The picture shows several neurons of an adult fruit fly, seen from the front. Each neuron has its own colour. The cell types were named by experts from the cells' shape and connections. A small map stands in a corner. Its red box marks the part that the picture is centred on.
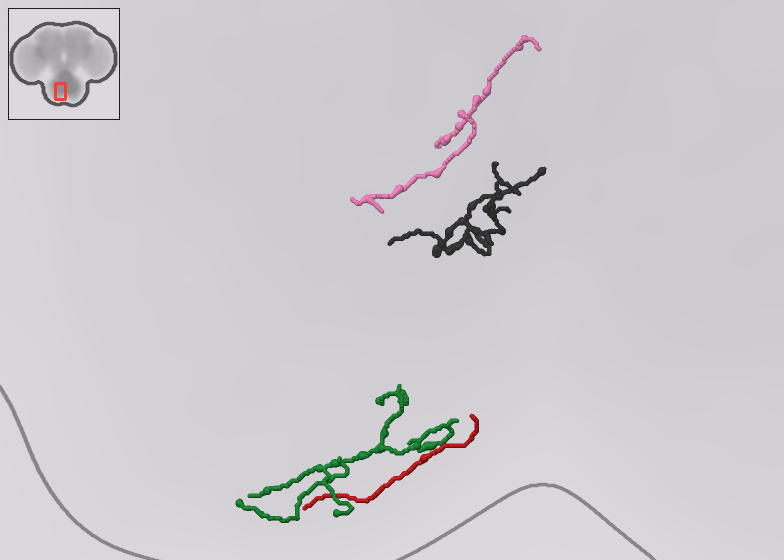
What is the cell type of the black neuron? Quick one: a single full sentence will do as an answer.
Included in the cell type SNxx33 is this neuron.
